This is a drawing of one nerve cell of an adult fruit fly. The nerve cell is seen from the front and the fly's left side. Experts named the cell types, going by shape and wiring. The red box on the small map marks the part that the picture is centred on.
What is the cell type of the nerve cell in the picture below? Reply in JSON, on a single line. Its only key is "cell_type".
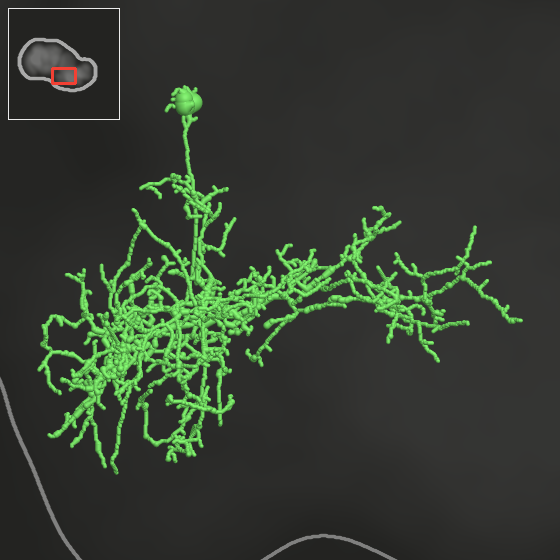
{"cell_type": "IN21A020"}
